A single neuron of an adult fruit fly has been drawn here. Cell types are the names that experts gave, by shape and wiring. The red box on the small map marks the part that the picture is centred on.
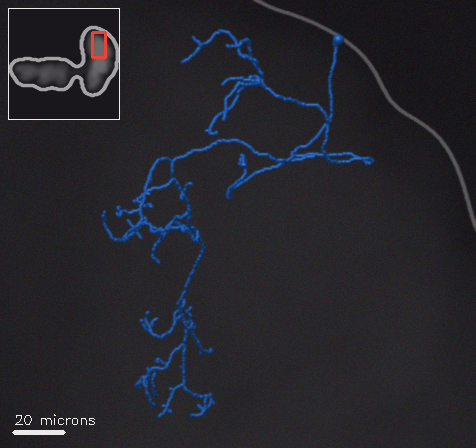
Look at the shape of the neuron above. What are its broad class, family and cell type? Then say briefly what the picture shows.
Its broad class is central-brain intrinsic neuron. Its family is hemilineage SLPav1_medial. It is of cell type LoVP105. It lies in the brain. Its cell body lies at the upper right of the picture. By the scale bar it is about 160 microns tall in this view.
